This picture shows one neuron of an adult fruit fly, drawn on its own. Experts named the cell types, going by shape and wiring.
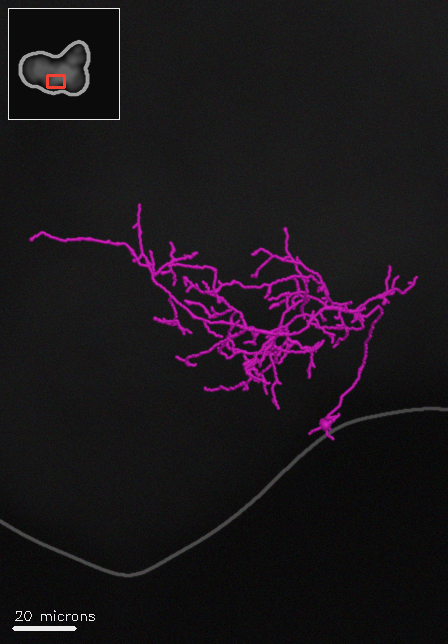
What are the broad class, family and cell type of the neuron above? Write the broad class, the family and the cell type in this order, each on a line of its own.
central-brain intrinsic neuron
hemilineage WEDa1
CB1942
